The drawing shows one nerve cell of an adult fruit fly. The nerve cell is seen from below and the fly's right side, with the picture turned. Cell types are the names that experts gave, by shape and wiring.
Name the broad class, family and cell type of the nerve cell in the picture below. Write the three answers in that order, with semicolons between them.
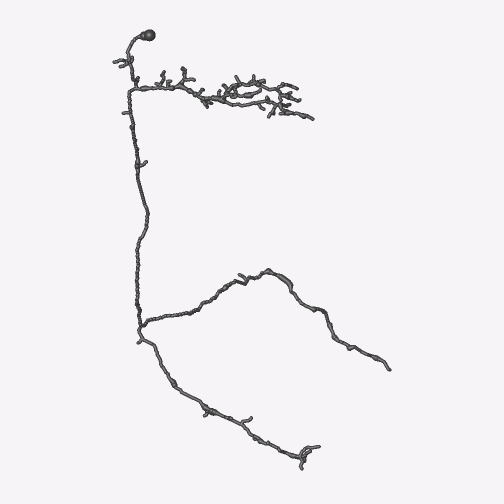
optic-lobe intrinsic neuron; TmY; TmY9b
